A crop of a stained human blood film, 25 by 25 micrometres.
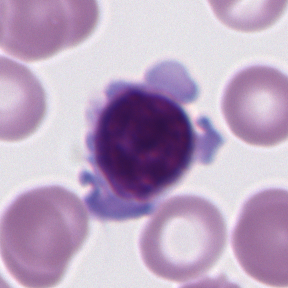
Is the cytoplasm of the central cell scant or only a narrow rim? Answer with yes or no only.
Yes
